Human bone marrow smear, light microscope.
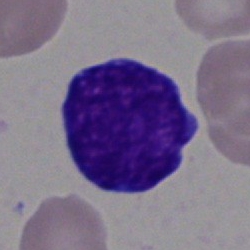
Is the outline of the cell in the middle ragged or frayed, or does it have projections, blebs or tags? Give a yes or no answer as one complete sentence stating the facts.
Yes, there is a ragged or frayed outline, or there are projections, blebs or tags, on this cell.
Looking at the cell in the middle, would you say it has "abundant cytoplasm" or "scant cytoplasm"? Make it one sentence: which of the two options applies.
Its nucleus occupies most of the cell.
